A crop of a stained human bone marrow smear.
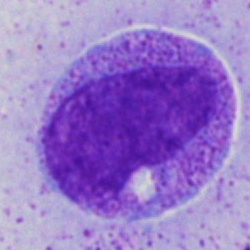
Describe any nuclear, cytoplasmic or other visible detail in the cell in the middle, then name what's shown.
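Outline: round and smooth. Cytoplasm: its widest band runs along the upper and right side of the nucleus. Chromatin: deep purple, without clear separate clumps. Vacuoles: a single clear white one sits at the lower edge of the nucleus. Name: promyelocyte.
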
